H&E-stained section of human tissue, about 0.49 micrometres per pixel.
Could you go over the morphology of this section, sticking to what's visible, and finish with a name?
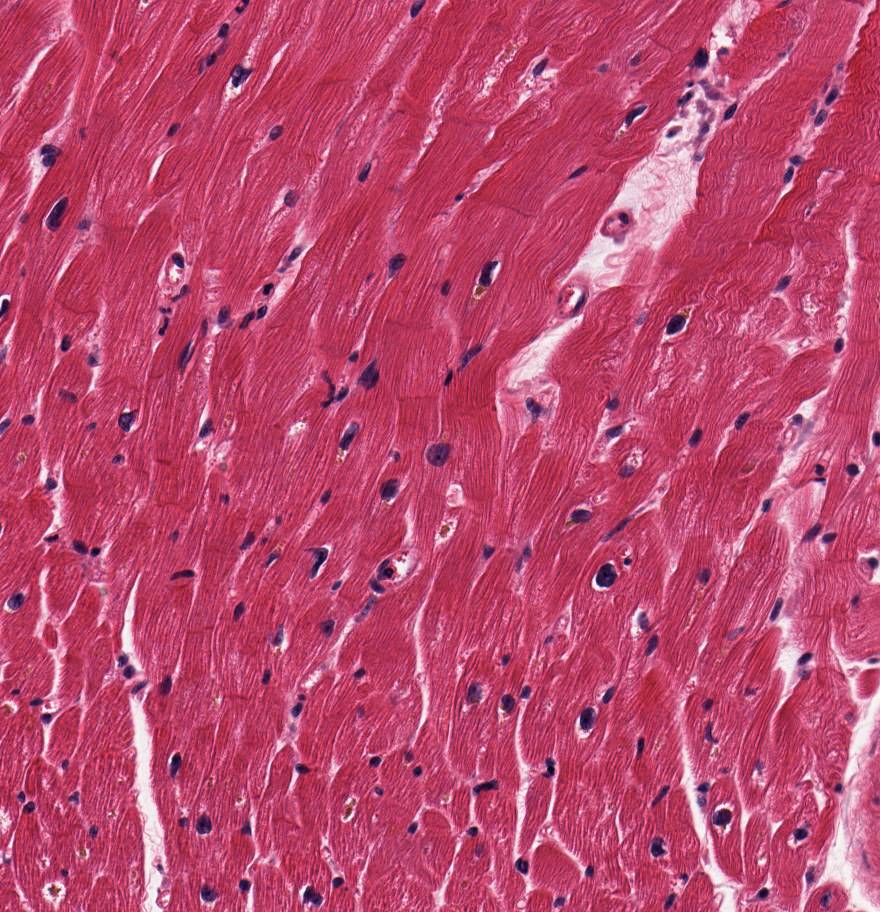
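Golden-brown granules lie at the ends of several muscle nuclei; many nuclei sit in a small pale clear zone. Fine lines run along the fibres in their pink cytoplasm. Between fibres, narrow spaces hold small, dark, elongated nuclei. The tissue is left ventricle of the heart.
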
